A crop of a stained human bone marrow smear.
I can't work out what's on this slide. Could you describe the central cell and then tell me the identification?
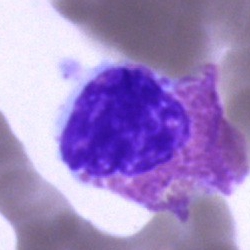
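Dense, deep purple chromatin here, with a few lighter streaks in it. A broad band of pinkish-purple cytoplasm spreads mainly off to the right of the nucleus, with fine pinkish-purple granules all through it. You'll also spot pointed cytoplasmic projections sticking out along the right and lower edges. It's an eosinophil.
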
